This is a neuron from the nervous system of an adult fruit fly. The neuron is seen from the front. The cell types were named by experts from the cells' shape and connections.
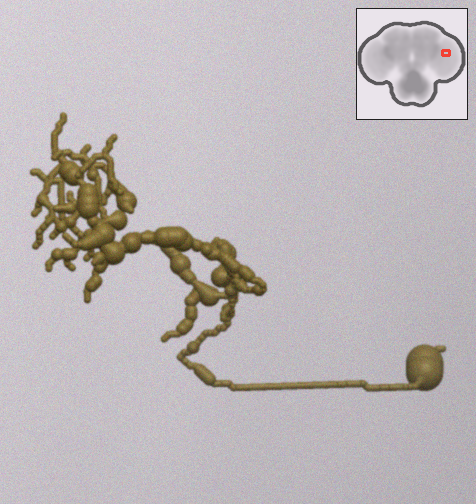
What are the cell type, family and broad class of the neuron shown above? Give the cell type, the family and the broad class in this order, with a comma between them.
T5b, T, optic-lobe intrinsic neuron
